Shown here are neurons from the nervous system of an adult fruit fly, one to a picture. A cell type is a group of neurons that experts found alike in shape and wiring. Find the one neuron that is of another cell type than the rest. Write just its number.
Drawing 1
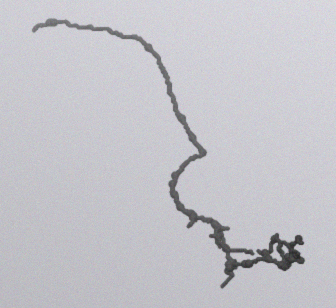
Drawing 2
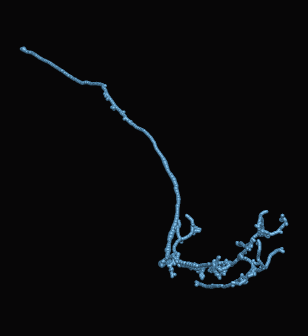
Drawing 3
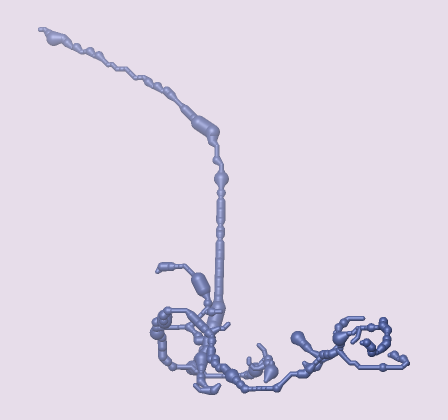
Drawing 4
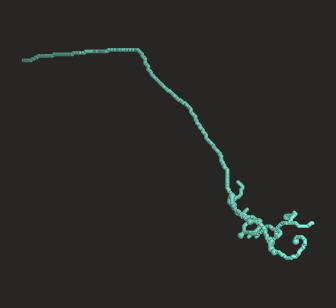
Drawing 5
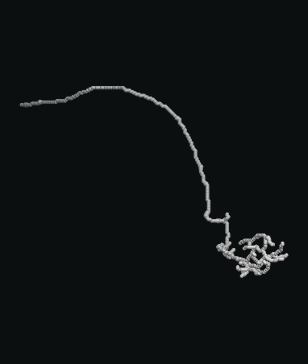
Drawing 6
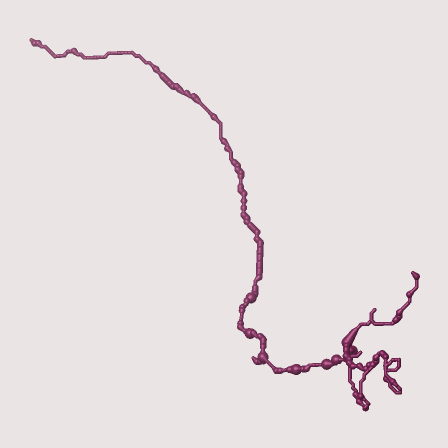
6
